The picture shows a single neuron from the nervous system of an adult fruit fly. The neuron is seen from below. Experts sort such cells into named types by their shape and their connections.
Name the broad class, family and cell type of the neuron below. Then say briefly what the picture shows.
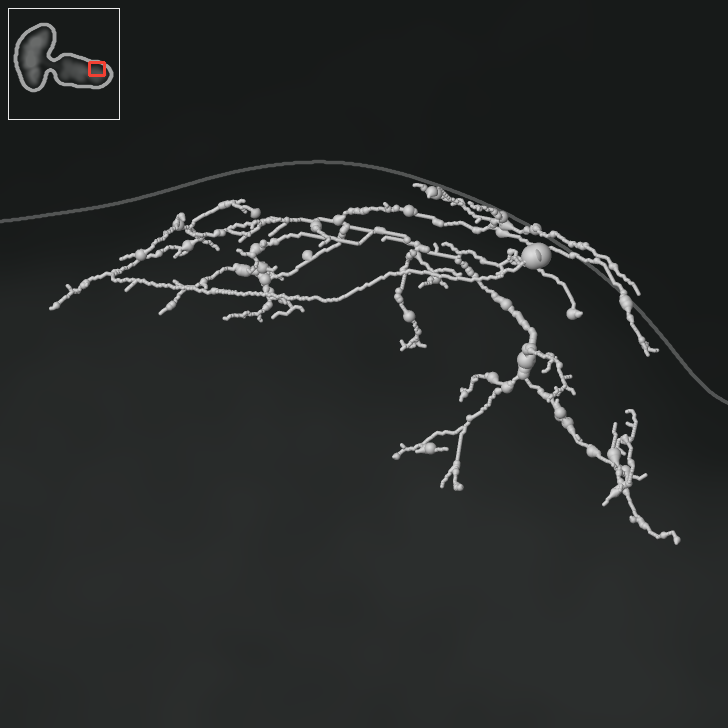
Its broad class is nerve-cord intrinsic neuron. Its family is hemilineage 08A. The cell type is IN08A031. It is in the nerve cord and does not reach the brain. The picture shows dozens of branch ends.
